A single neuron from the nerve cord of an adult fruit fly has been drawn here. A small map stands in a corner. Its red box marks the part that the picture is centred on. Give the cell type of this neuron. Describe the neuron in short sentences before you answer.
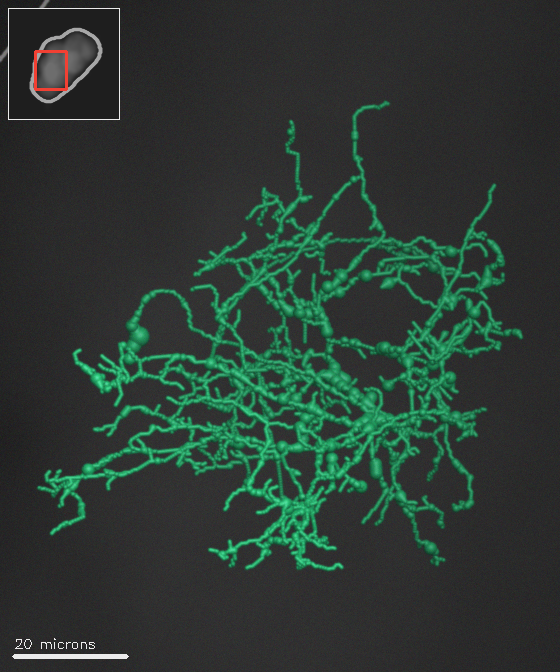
By the scale bar it is about 85 microns wide in this view. More than a hundred branch ends can be seen. This is a nerve-cord intrinsic neuron. The cell type is IN00A048.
